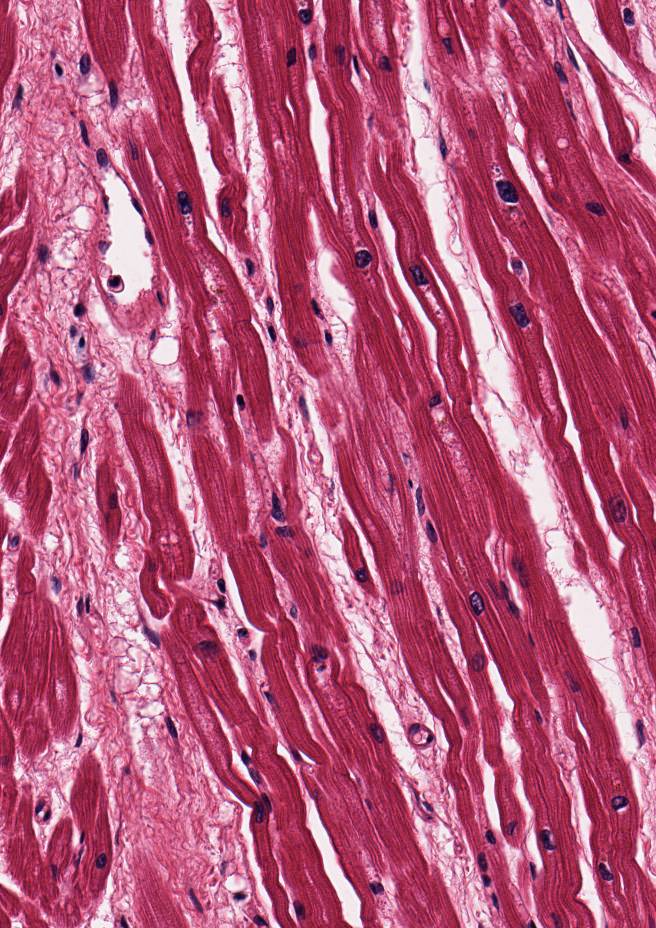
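Atrial appendage of the heart (haematoxylin and eosin). Fibres: several branch and join their neighbours. Nuclei: some have a pale, clear zone at their ends within the fibre. Left side: a band of loose connective tissue with pale wavy fibres runs down it. Upper left: a small thin-walled vessel lies in that connective tissue.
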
